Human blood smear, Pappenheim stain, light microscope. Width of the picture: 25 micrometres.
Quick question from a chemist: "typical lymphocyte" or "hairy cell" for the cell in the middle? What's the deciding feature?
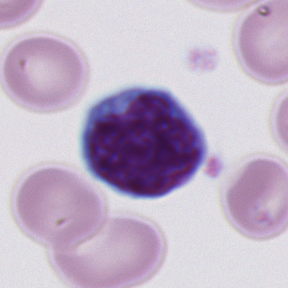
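Typical lymphocyte. Deciding point: the nucleus, about 10 micrometres across, fills about 80% of the cell's area.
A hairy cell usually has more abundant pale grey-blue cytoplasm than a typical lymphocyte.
Also seen: smooth, roughly round outline; dark purple, coarsely clumped chromatin; no visible nucleoli; no cytoplasmic vacuoles.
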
